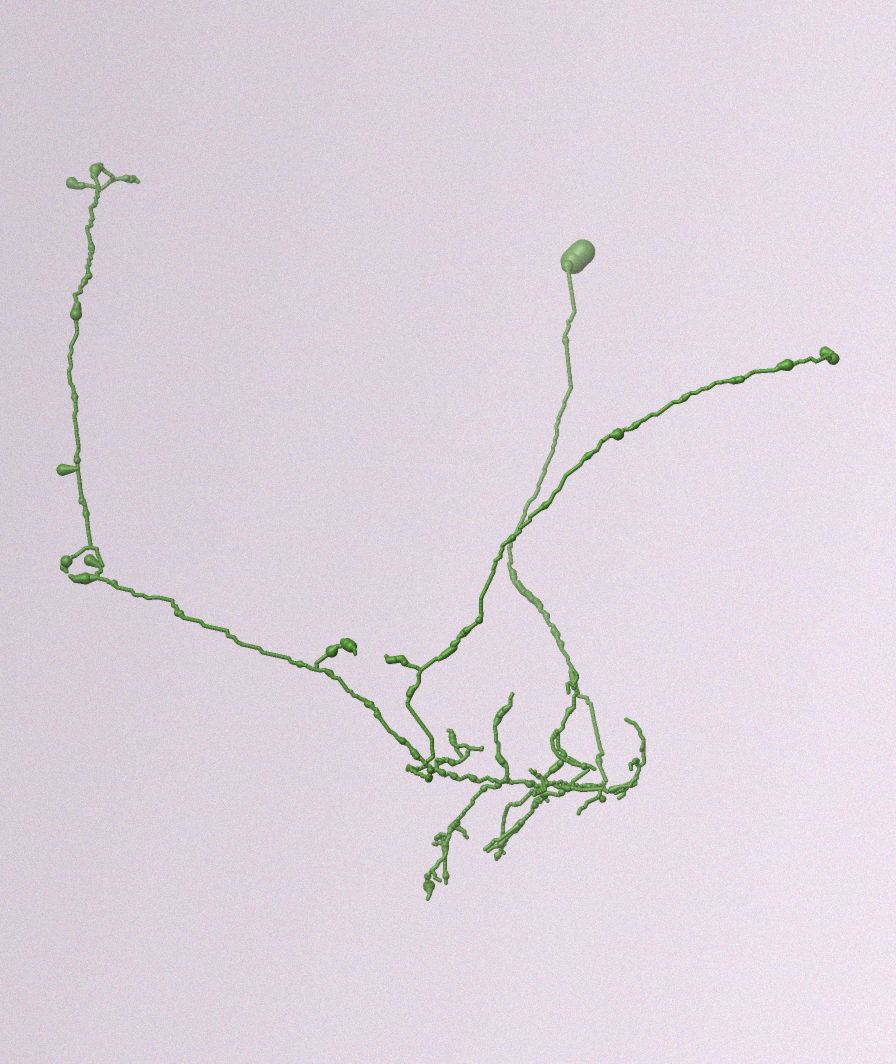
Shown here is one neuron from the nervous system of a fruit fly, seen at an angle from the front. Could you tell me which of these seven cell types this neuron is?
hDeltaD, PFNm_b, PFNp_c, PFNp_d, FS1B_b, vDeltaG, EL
FS1B_b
